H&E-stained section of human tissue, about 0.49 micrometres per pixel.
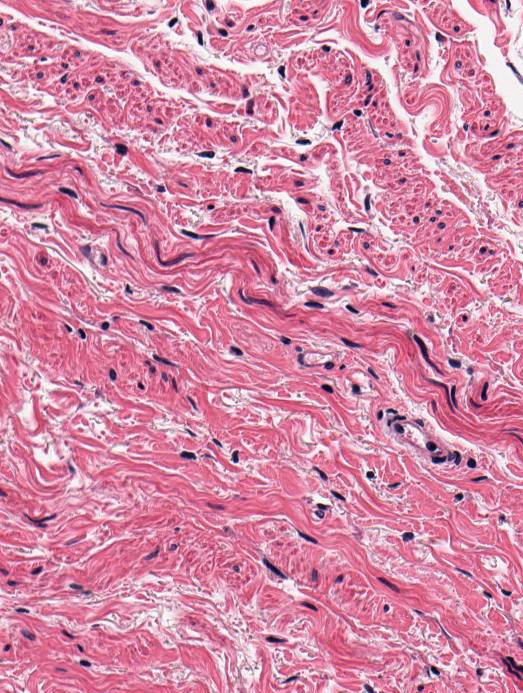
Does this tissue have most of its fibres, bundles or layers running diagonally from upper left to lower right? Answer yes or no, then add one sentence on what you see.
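Yes. Across most of the field, eosinophilic fibre bundles run diagonally from upper left to lower right.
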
